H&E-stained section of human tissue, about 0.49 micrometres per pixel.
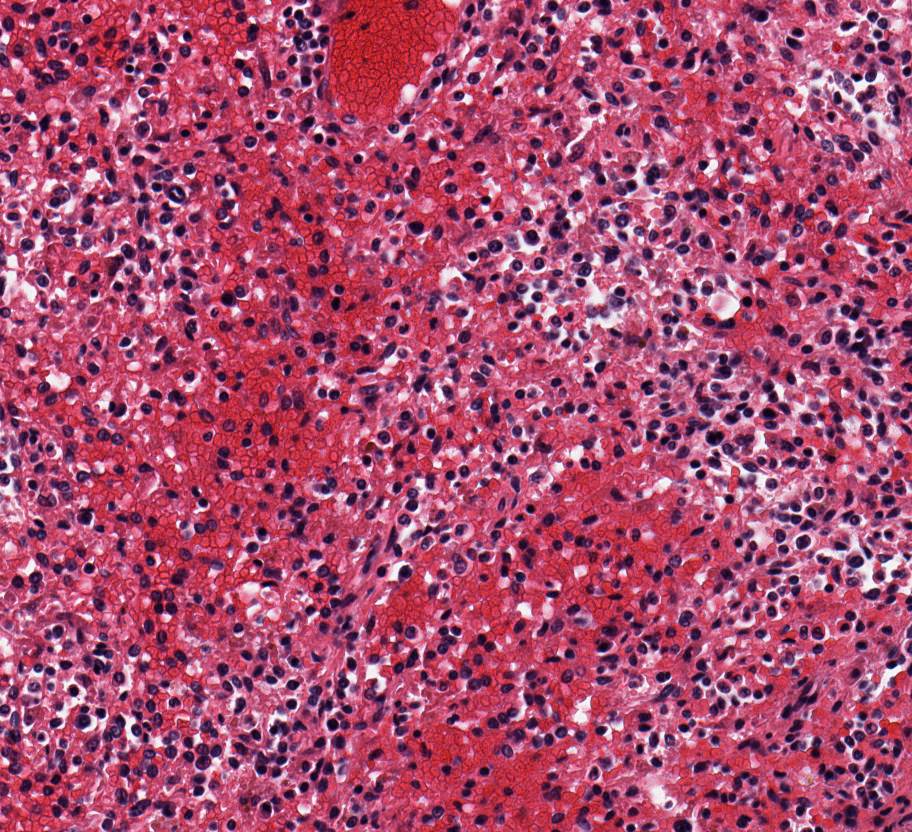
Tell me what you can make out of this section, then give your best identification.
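Notice first that the whole field is one diffuse, densely cellular sheet, with no organised units such as glands or follicles. Closely packed red blood cells fill large confluent areas throughout, most heavily in the left half. There is no epithelium anywhere, and no fat cells are seen. This section is spleen.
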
